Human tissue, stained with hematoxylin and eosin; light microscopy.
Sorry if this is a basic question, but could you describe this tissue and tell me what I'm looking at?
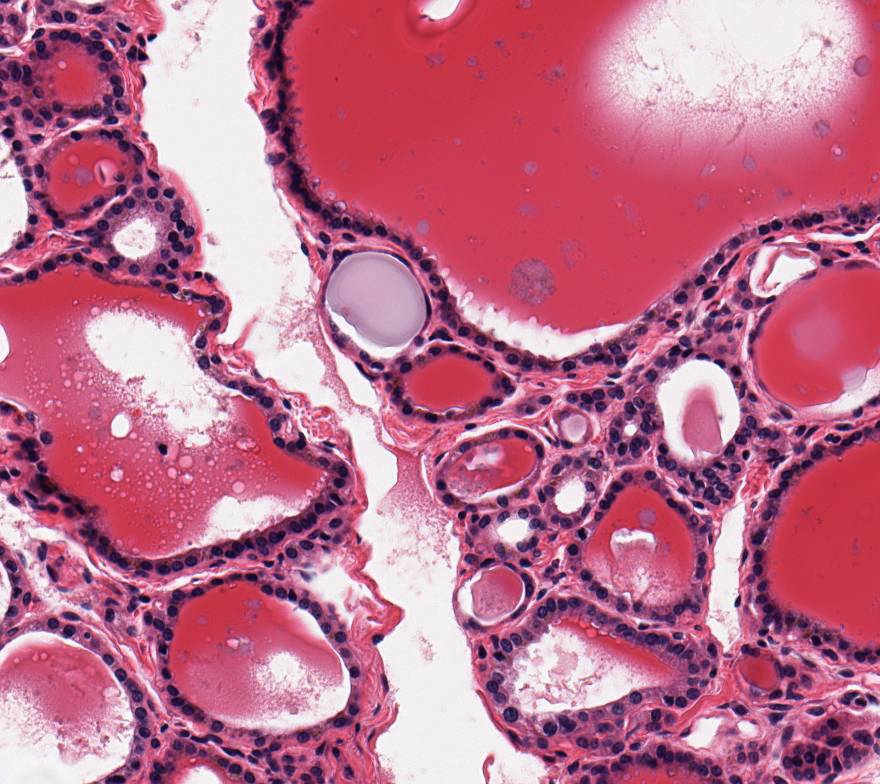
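Round to oval follicles of widely varying size fill the field, largest at top centre to right. Each has a single lining layer of flattened to cuboidal cells with small, round, evenly dark, non-overlapping nuclei. Colloid in large follicles shows small bubbly vacuoles and pale cleared patches. Thyroid.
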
